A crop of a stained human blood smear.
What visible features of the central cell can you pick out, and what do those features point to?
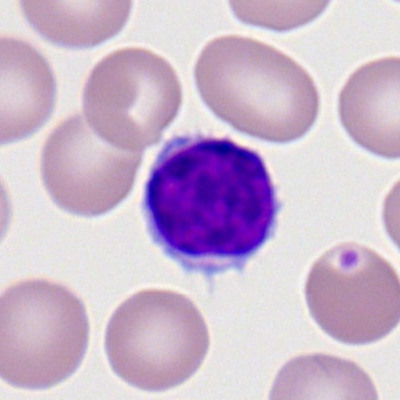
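Looking at the surface first, the longest fine projection points downward. The chromatin is dense and coarsely clumped. Around the nucleus I see only a very thin rim of cytoplasm, pale blue in colour. What I'm looking at is a lymphocyte.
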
